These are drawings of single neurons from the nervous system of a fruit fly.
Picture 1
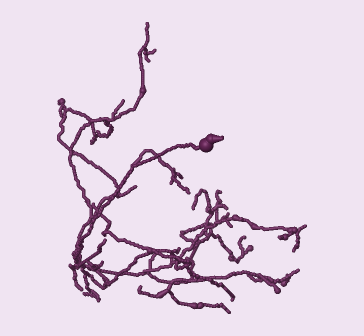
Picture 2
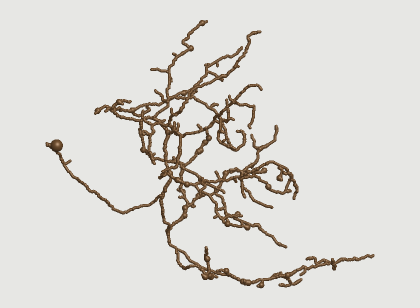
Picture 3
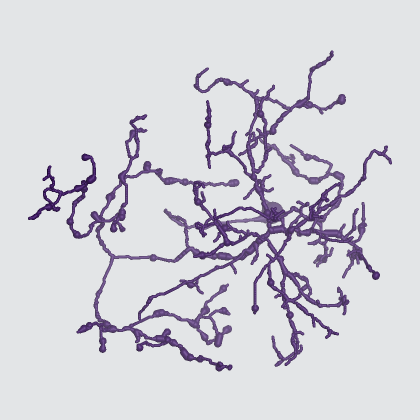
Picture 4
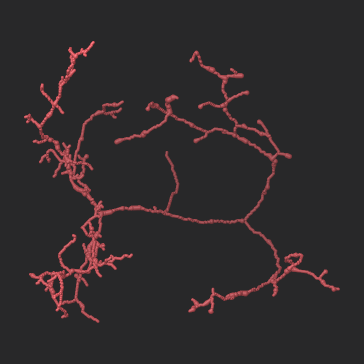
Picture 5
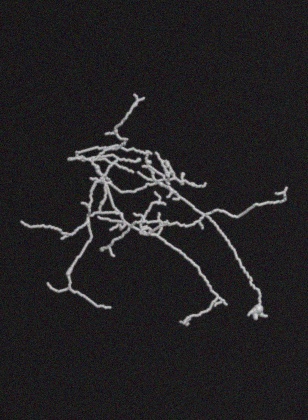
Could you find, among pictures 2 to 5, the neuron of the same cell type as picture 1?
Picture 5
